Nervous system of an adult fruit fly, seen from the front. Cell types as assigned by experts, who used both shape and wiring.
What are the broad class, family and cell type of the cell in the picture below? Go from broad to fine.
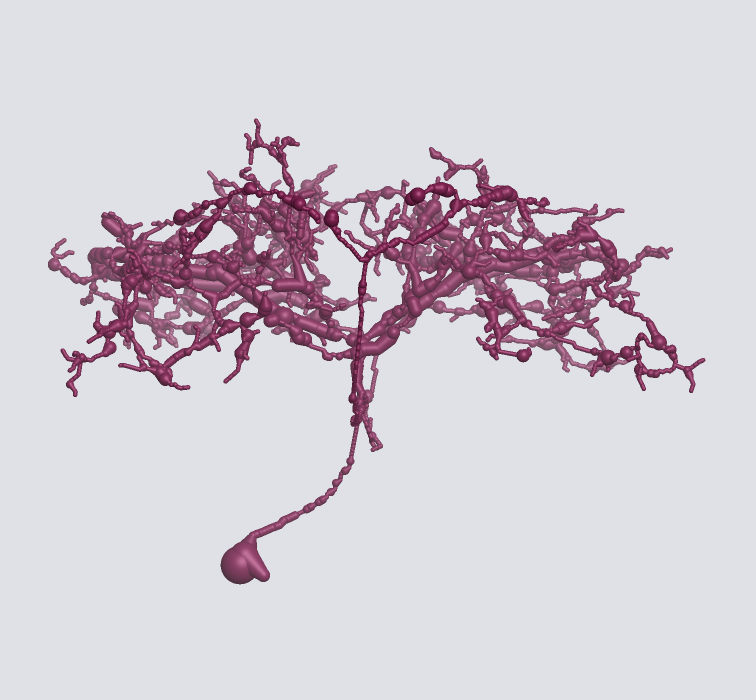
nerve-cord intrinsic neuron; hemilineage 00A; IN00A012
